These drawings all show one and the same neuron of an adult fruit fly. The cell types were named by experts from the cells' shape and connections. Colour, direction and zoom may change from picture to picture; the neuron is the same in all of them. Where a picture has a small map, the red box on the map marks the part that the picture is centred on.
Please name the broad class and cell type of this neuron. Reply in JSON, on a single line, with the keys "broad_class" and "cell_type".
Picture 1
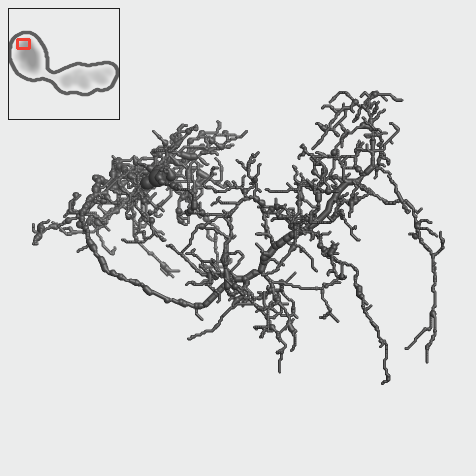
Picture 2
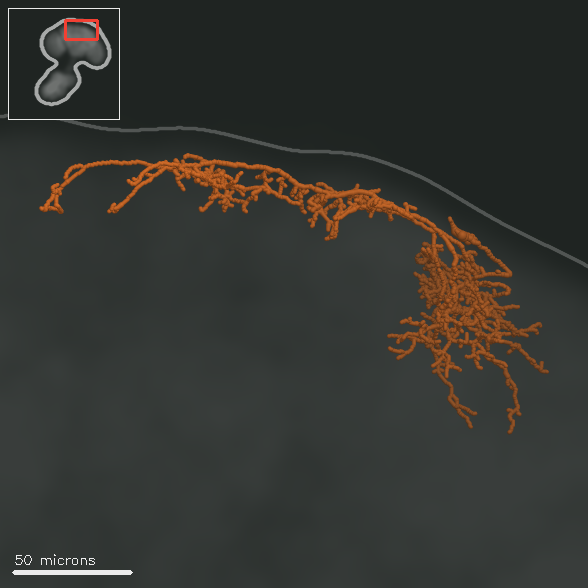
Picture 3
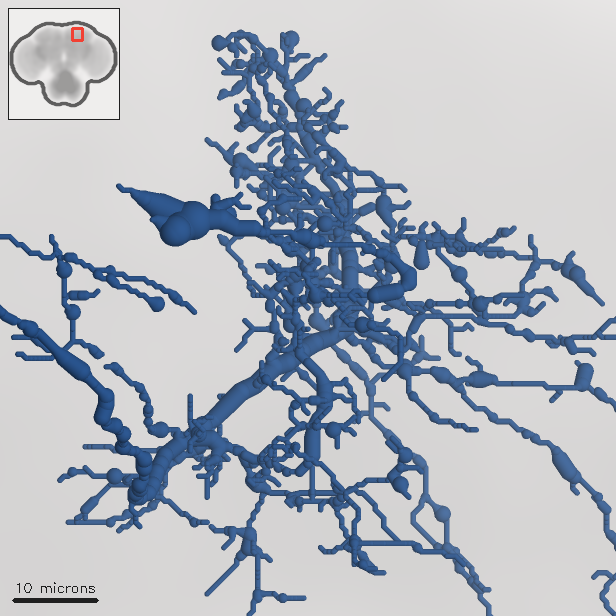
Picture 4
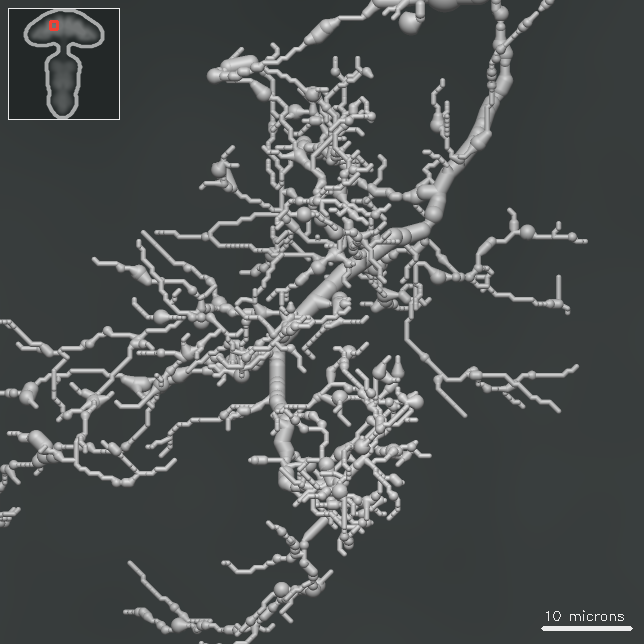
{"broad_class": "central-brain intrinsic neuron", "cell_type": "SLP212_c"}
